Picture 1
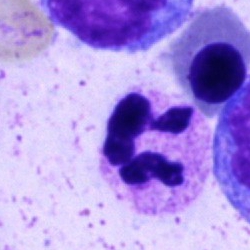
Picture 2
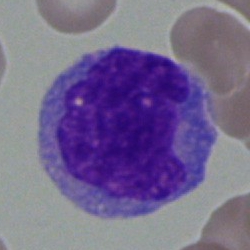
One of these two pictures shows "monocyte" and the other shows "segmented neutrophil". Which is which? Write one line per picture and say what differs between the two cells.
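Picture 1 shows a segmented neutrophil: The cytoplasm is plentiful and pale pink.
Picture 2 shows a monocyte: The nucleus fills most of the cell.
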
